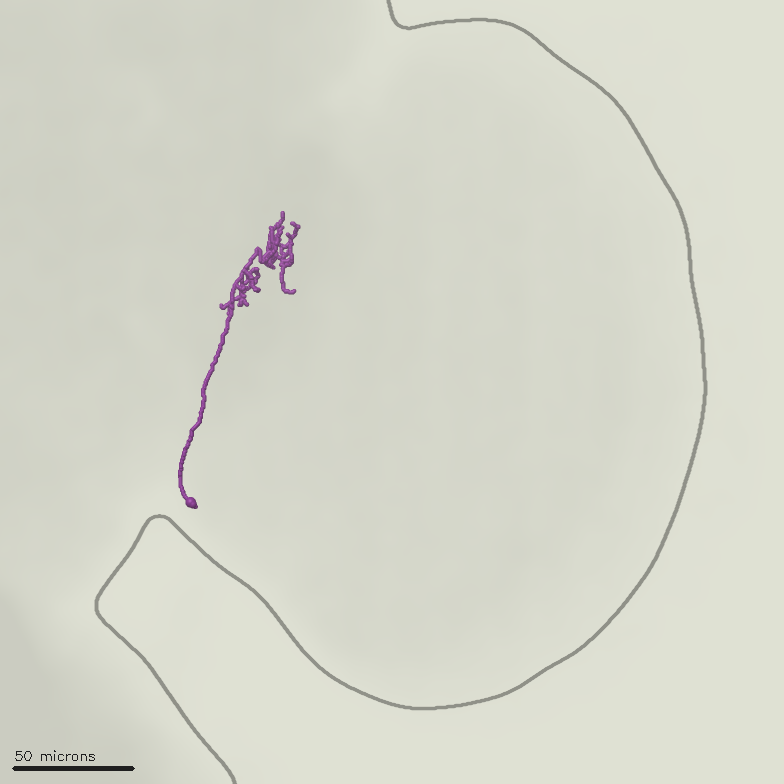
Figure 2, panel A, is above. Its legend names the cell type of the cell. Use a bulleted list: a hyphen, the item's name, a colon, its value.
- cell type: Li27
